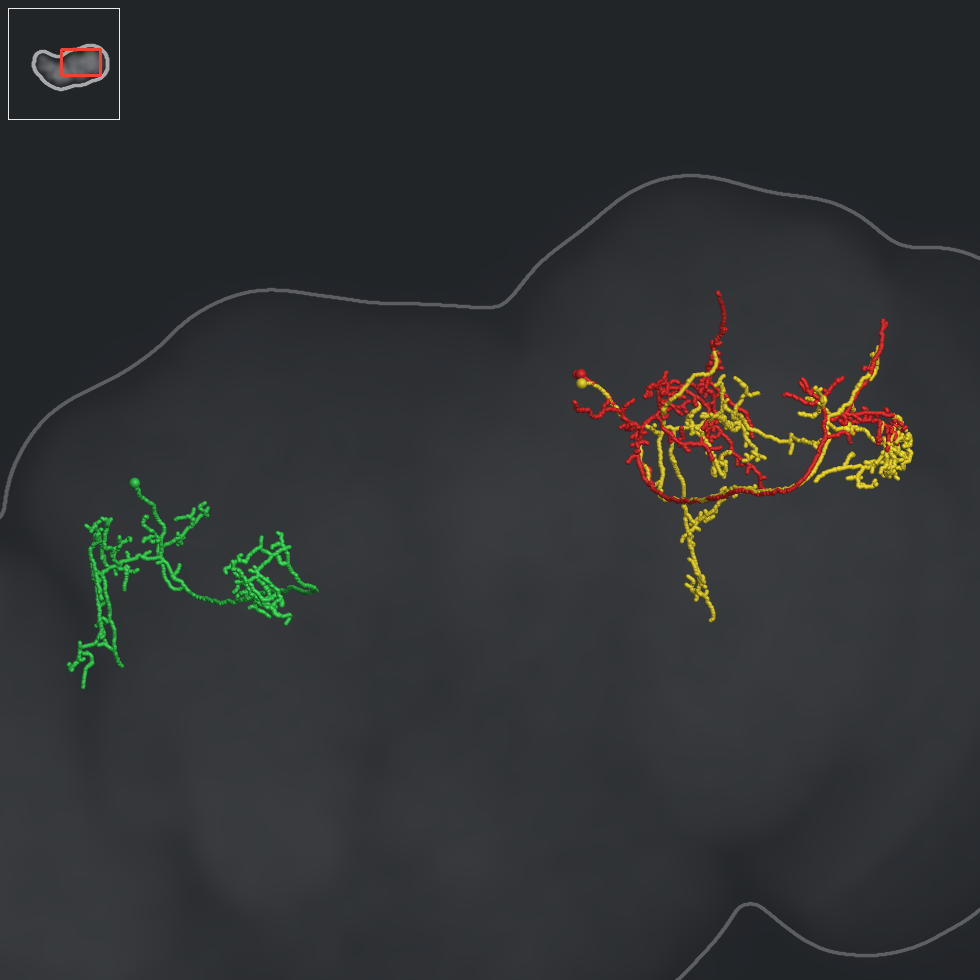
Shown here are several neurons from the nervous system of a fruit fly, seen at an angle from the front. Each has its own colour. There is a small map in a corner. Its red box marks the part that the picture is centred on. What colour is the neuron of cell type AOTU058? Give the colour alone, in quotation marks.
"green"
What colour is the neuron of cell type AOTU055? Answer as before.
"yellow"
